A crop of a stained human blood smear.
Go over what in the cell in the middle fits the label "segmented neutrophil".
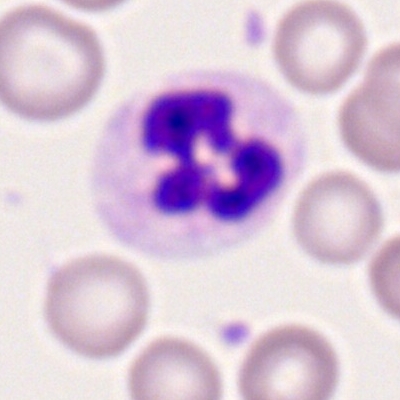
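This is a segmented neutrophil. Its nucleus is divided into several separate lobes, arranged around a pale central space in the middle of the cell. The chromatin stains dark purple and appears dense.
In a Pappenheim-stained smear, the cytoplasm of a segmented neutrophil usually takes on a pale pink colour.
The cytoplasm here is plentiful and pale pinkish-lilac, which agrees with that.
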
